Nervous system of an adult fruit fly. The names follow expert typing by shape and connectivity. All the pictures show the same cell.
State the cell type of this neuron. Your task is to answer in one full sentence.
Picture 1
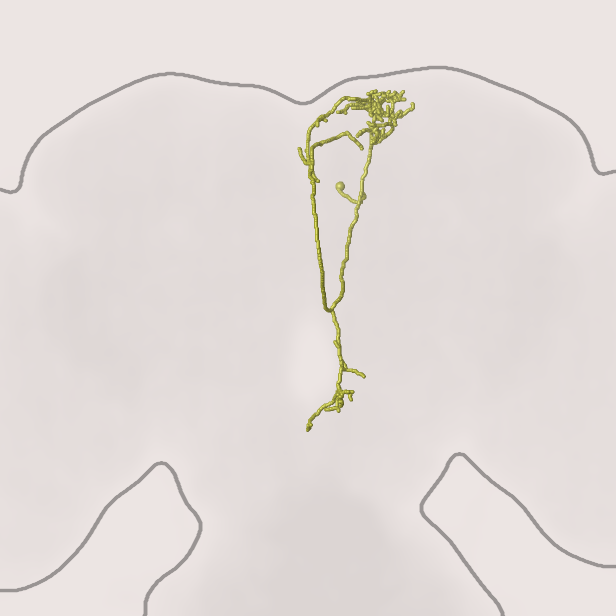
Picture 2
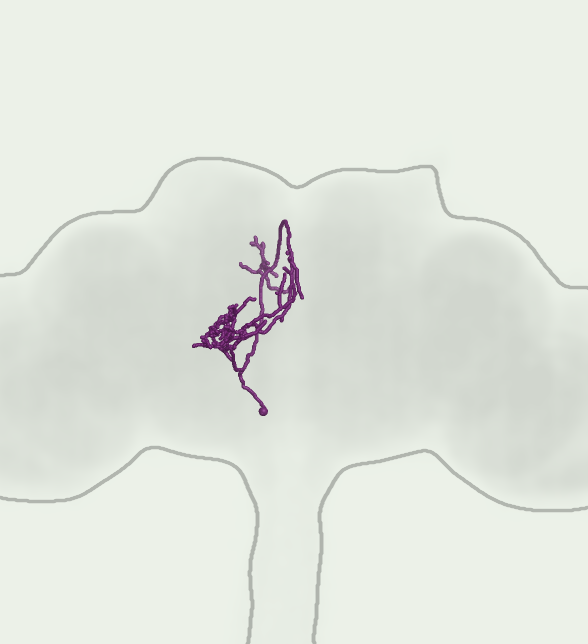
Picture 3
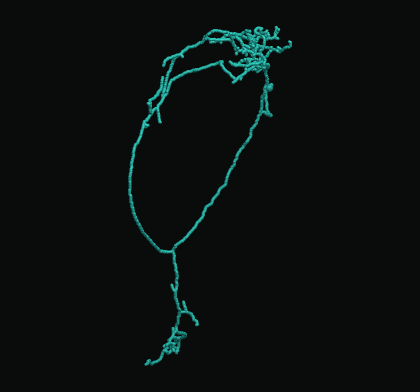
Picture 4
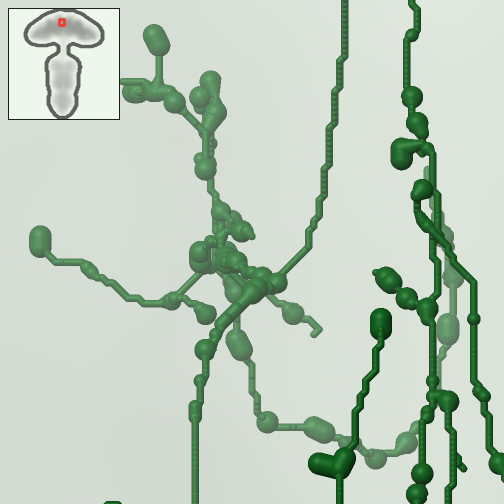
Classified by cell type, this neuron is CB2539.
